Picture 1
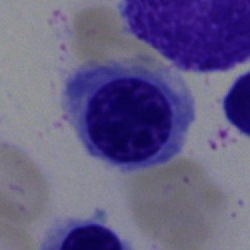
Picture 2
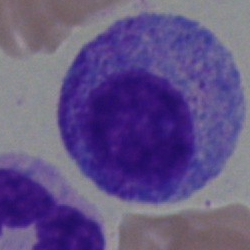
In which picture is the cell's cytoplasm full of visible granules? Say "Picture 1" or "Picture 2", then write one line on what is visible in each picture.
Picture 2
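Picture 1: No granules are seen in the cytoplasm.
Picture 2: Fine purple granules are scattered throughout the cytoplasm.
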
